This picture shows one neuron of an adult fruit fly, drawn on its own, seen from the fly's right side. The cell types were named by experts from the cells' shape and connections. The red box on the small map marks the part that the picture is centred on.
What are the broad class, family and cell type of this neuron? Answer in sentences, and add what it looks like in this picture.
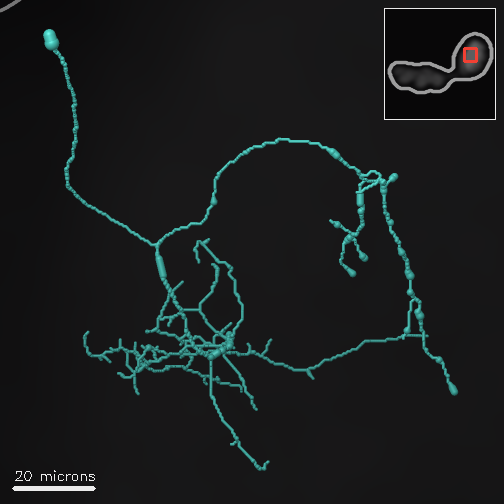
This is a central-brain intrinsic neuron. Its family is hemilineage VPNp&v1_posterior. It is of cell type PLP158. The cell body is at the upper left of the picture. By the scale bar it is about 110 microns tall in this view. The picture shows dozens of branch ends.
